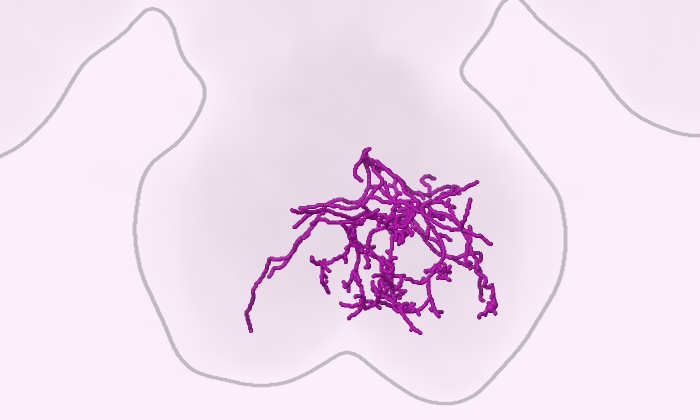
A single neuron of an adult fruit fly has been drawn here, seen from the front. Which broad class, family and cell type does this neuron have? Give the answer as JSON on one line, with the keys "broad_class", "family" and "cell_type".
{"broad_class": "nerve-cord intrinsic neuron", "family": "hemilineage 12A", "cell_type": "IN12A029_a"}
